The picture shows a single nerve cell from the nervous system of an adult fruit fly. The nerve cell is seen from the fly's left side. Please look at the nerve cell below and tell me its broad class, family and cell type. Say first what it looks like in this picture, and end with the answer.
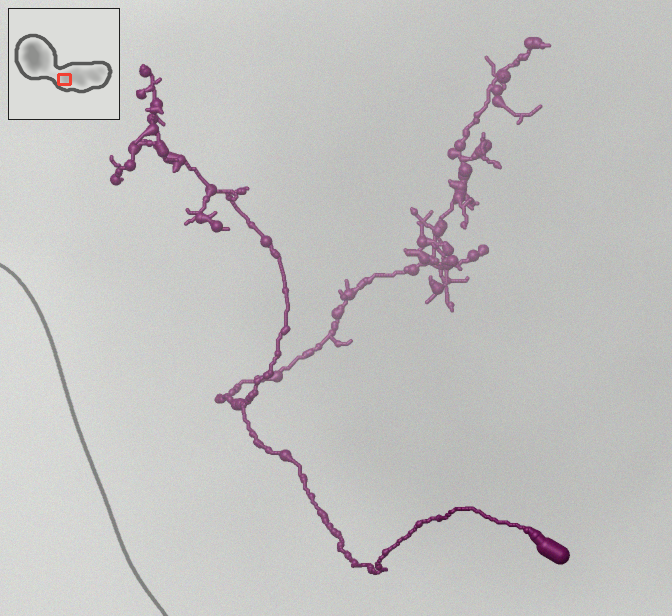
The cell body is at the lower right of the picture. Dozens of branch ends can be seen. This is a nerve-cord intrinsic neuron. Its family is hemilineage 13B. Its cell type is IN13B098.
